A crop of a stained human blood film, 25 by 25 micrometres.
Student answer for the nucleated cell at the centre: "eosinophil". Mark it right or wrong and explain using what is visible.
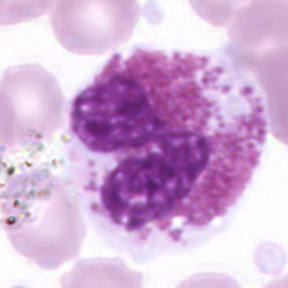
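Eosinophil is correct for this cell. The granules are reddish-orange and fairly uniform in size, in keeping with eosinophil.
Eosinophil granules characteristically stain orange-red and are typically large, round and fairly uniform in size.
The dark purple, coarsely clumped chromatin can be seen, which speaks against basophil.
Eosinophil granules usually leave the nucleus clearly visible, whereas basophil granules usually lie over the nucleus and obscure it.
No nucleoli are visible, the outline is roughly round, and a cluster of small refractile particles lies just to the left.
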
